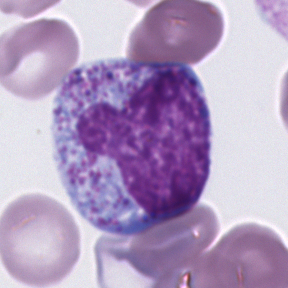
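Myelocyte, peripheral blood smear, stained. The nucleus lies against the right side of the cell; its chromatin is dark purple and mottled with paler patches rather than evenly smooth. Pale blue cytoplasm fills the left part of the cell and carries many small purple-red granules scattered throughout.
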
